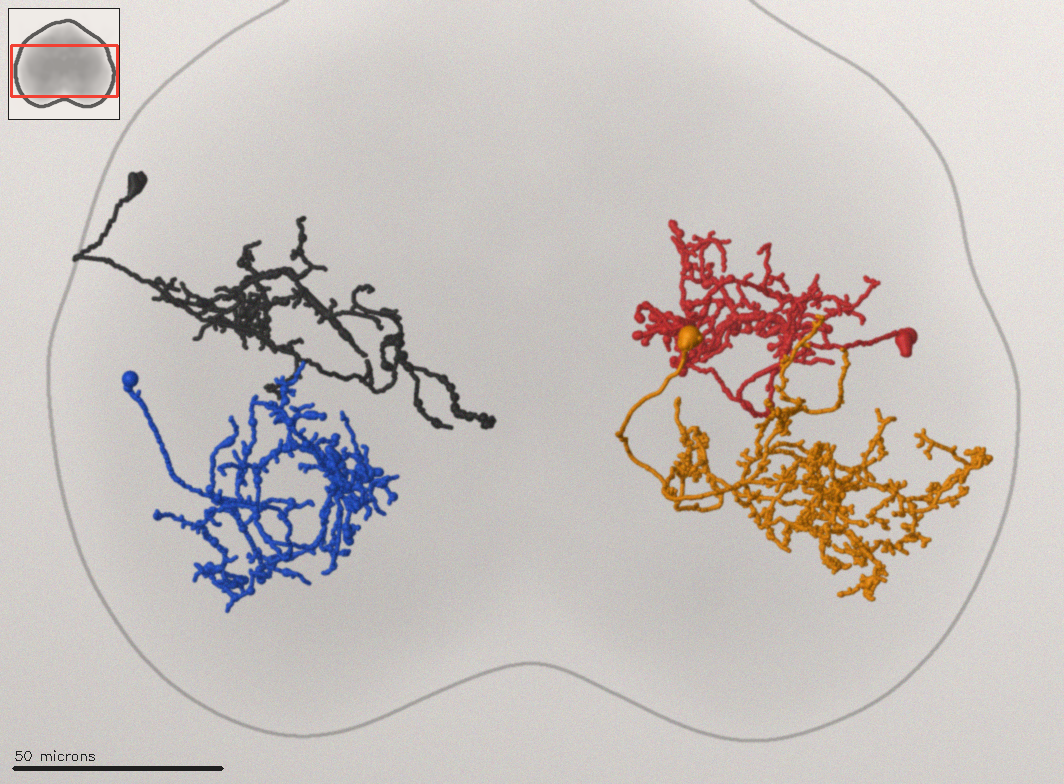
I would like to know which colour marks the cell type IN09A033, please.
red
